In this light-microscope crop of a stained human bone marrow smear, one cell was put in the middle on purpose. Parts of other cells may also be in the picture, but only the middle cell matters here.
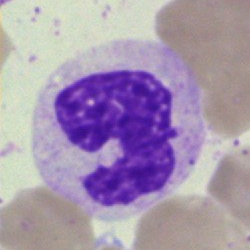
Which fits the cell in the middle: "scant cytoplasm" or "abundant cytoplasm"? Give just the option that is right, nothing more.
Abundant cytoplasm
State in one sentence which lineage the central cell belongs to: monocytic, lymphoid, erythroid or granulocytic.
The lineage to which the central cell belongs is the granulocytic lineage.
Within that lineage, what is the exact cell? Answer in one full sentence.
The central element of this crop is a cell, namely a segmented neutrophil.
